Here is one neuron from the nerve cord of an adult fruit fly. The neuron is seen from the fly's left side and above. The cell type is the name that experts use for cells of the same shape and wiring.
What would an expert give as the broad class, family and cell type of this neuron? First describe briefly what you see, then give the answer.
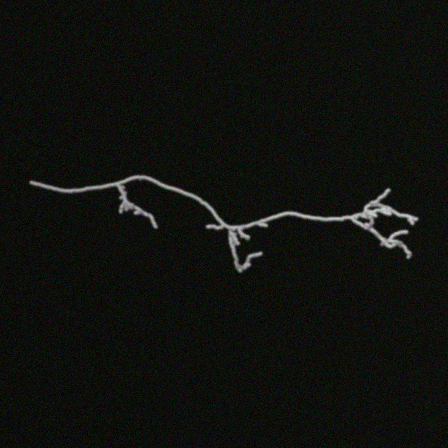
No cell body is drawn. As drawn here it is more than twice as wide as it is tall. This is a descending neuron. The family is hemilineage WEDd1. Its cell type is DNa13.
